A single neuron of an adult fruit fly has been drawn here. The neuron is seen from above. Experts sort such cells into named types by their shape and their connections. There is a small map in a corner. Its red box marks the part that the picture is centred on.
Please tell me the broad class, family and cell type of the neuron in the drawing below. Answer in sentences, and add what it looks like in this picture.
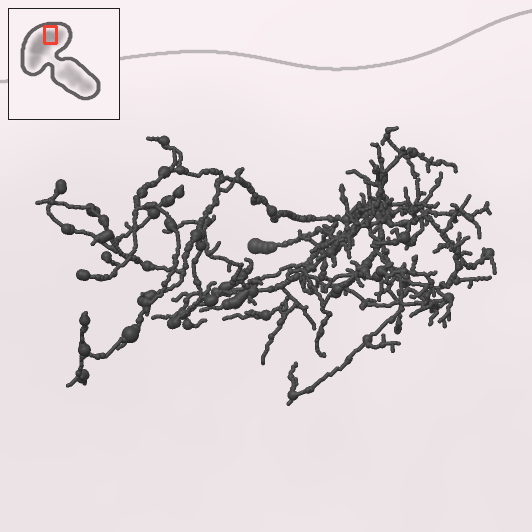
Its broad class is central-brain intrinsic neuron. Its family is hemilineage LHa2. The cell type is CB0947. It is in the brain and does not reach the nerve cord. The cell body is in the middle of the picture.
